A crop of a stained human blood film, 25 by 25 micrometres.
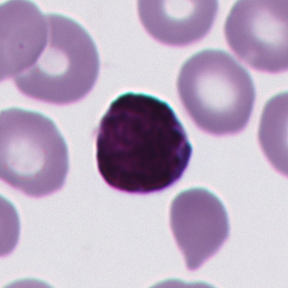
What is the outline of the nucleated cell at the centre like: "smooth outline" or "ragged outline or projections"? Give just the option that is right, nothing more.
Smooth outline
